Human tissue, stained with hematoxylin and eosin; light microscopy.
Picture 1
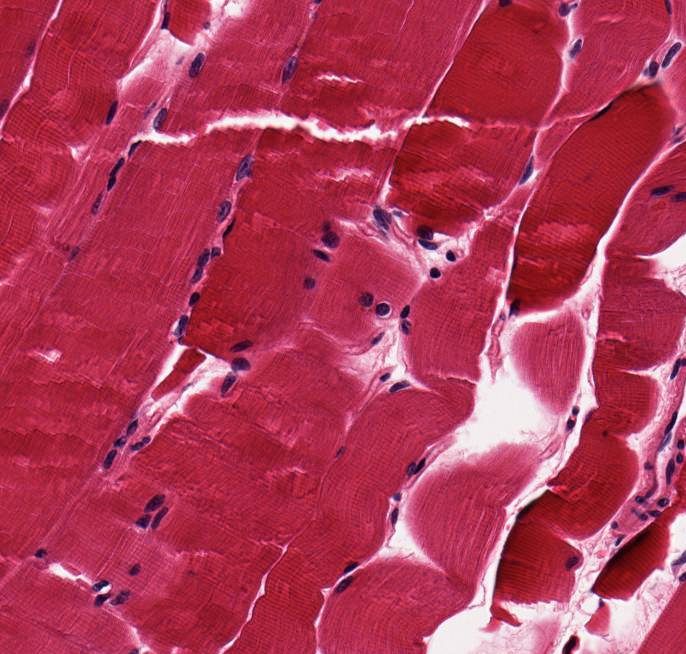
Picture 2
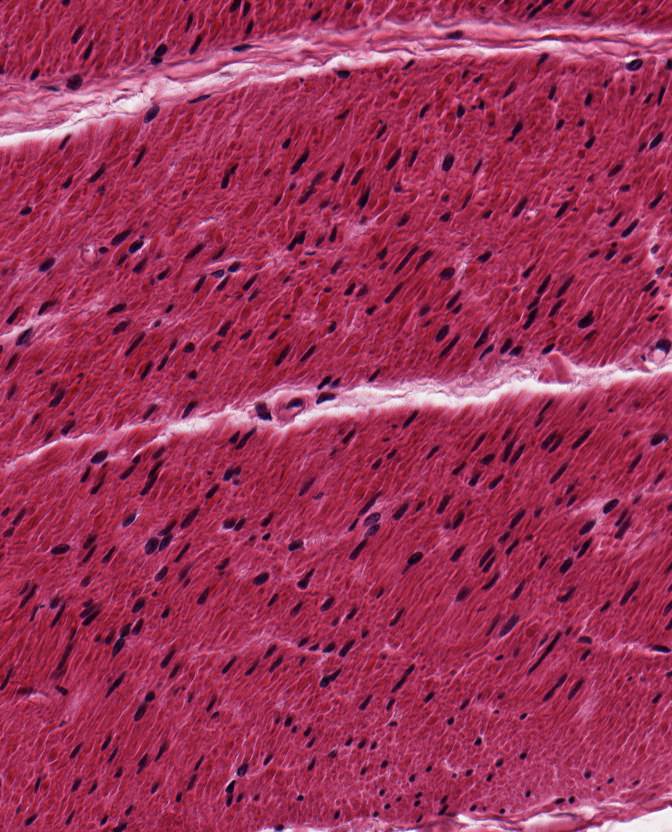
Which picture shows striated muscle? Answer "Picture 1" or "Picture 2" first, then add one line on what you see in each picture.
Picture 1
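In picture 1: Fine transverse cross-striations are visible along the muscle fibres.
In picture 2: The muscle cytoplasm is deep pink and shows no cross-striations.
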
